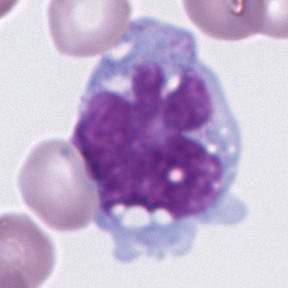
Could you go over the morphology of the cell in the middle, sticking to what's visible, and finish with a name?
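The outline is irregular rather than round. Several broad lobes make up the folded nucleus, whose chromatin is fine and lacy, not coarsely clumped. Along the lower edge of the nucleus lies a row of three clear vacuoles. This is a monocyte.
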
